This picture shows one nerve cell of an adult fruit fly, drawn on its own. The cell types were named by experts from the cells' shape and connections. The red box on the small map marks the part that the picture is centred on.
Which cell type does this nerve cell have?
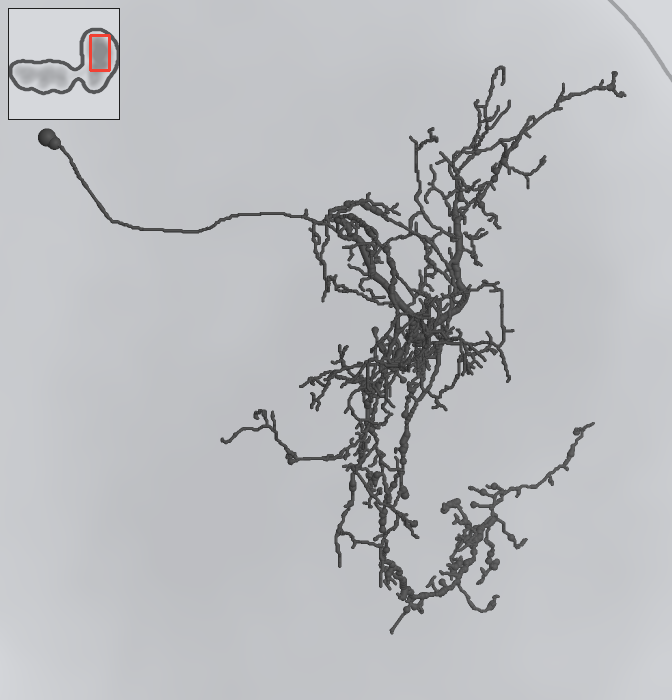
AVLP713m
